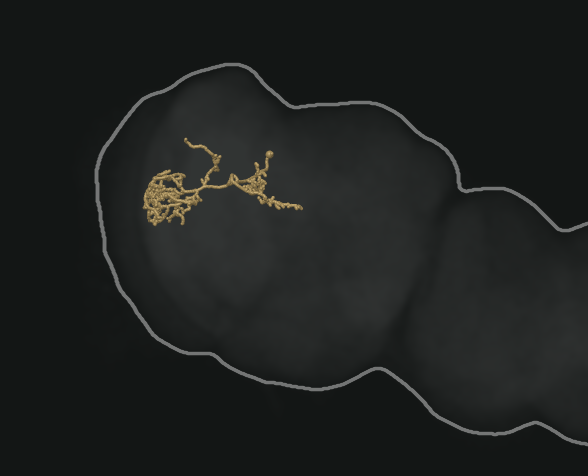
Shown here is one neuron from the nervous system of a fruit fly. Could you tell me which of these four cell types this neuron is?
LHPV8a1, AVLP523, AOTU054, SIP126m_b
AVLP523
